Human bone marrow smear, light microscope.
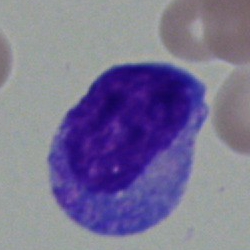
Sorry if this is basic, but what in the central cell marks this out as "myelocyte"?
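This is a myelocyte.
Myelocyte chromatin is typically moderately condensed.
Here the chromatin is dark purple and patchy, with lighter areas between darker clumps, which agrees with that.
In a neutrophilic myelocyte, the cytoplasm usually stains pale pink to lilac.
The cytoplasm here is pale blue-lilac: its lilac tone agrees, but the blue lies outside that usual range. It forms a crescent below the nucleus, widest at the bottom. The cell is oval with a smooth outline, and no projections or blebs stand out from its surface.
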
